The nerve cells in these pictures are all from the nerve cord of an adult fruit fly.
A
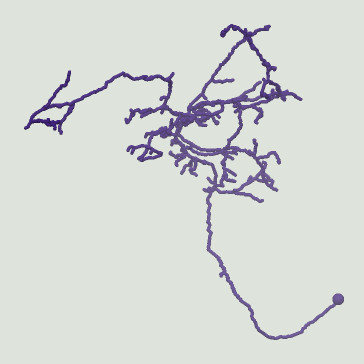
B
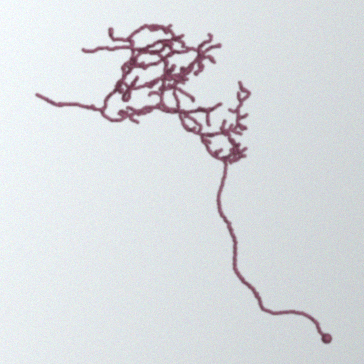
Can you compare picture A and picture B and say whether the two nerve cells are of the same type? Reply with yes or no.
yes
